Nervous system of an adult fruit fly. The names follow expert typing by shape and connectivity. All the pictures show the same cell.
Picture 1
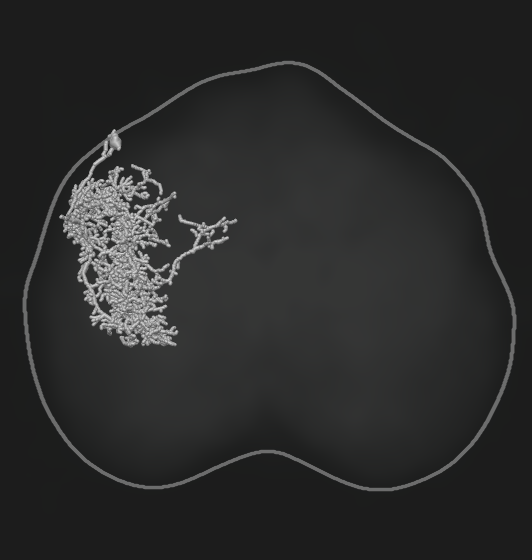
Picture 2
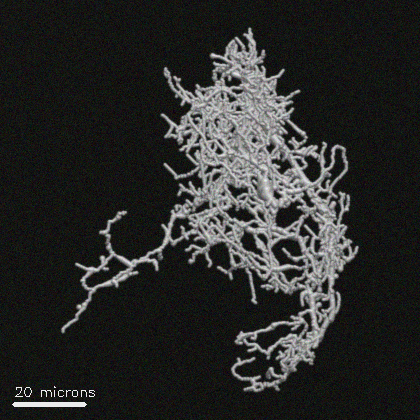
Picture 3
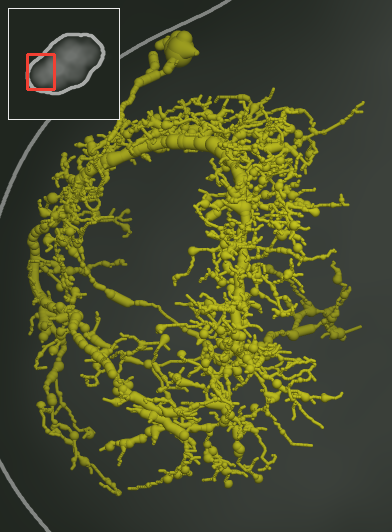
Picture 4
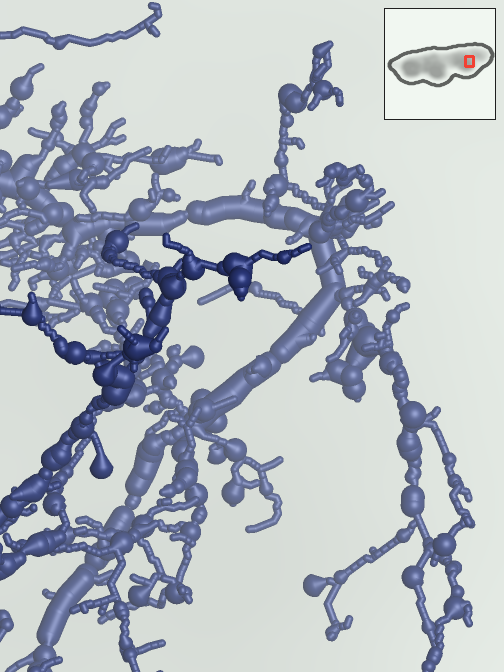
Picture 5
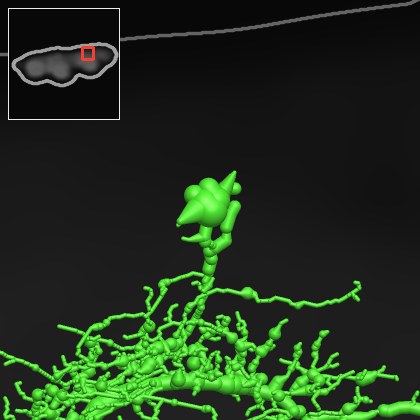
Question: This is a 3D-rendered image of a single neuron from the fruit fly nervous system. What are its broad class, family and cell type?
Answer: nerve-cord intrinsic neuron; hemilineage 17A; IN17A025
